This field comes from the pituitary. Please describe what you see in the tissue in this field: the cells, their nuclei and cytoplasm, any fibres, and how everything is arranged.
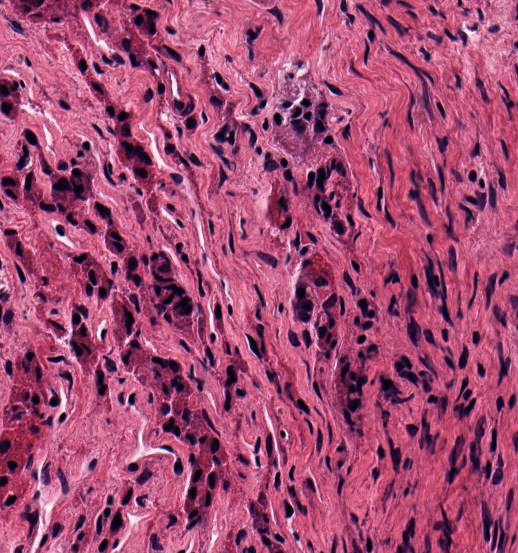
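Wavy collagen bundles run mostly obliquely across the field, giving a streaming pattern. In the right half, spindle-shaped cells with elongated dark nuclei lie along the fibres. These cells sit singly or in small loose groups between the collagen bundles, not in a continuous sheet. No fat cells are present anywhere in the field.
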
